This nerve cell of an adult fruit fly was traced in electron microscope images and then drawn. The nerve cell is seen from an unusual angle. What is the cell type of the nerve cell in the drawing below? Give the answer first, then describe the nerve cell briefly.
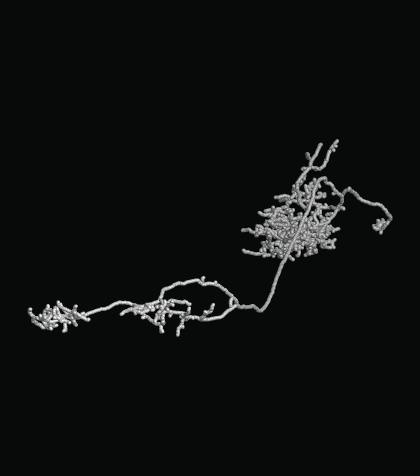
The cell type is AN06B007. Its broad class is ascending neuron. Its cell body lies on the right of the picture. In this view it is wider than it is tall.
